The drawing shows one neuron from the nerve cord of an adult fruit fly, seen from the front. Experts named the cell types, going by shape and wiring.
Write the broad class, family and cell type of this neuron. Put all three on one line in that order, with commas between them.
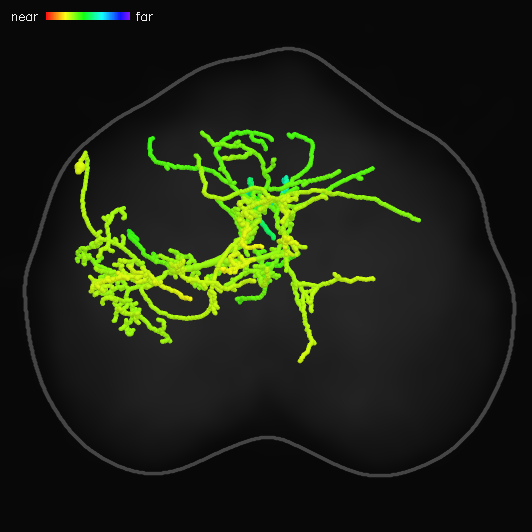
nerve-cord intrinsic neuron, hemilineage 17A, IN17A032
